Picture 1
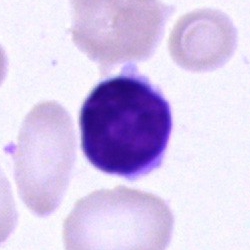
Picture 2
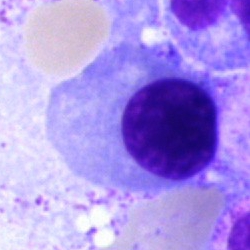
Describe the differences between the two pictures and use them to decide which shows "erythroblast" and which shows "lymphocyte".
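As I read them, picture 1 is the lymphocyte and picture 2 the erythroblast. The clearest difference is the cytoplasm: in picture 1 it is very scant, a thin rim at the edge at most, while in picture 2 it is plentiful and extends mainly to the left of a nucleus set off-centre toward the right.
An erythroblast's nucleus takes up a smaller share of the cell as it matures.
Both cells have dense, dark purple chromatin, though in picture 2 it forms coarse clumps and no distinct nucleolus shows. Neither shows granules: none in picture 1, none obvious in picture 2.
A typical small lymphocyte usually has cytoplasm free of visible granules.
Picture 1 also has a round outline, no vacuoles and a small pale bleb at its top edge, and in picture 2 a pale red cell lies against the upper left edge.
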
